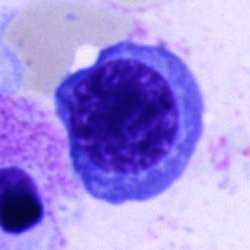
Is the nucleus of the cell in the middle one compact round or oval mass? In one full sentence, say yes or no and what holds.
Yes, the nucleus takes the form of a single compact round or oval mass.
